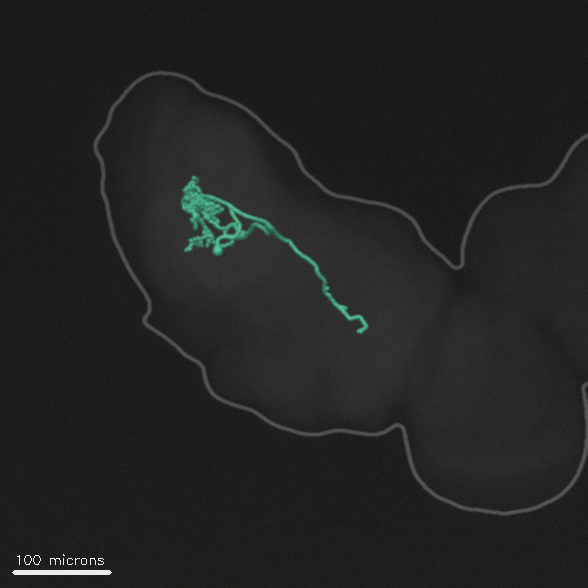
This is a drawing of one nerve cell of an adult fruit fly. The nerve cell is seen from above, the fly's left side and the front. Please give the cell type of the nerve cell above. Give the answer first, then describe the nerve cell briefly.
Its cell type is SIP146m. It is a central-brain intrinsic neuron. From left to right in the picture it spans about 190 microns. In this view it is about as wide as it is tall.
